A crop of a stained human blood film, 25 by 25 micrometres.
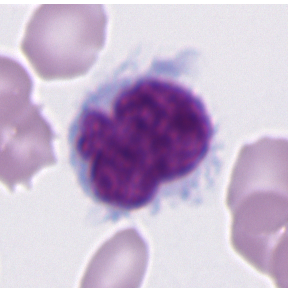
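Hairy cell, at the centre of this blood smear. Look around most of its circumference and you'll see fine hair-like projections reaching out from the cytoplasm. Now follow the nucleus: a cleft on its left side marks off a smaller lobe. No nucleolus shows, and the cytoplasm carries no granules.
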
